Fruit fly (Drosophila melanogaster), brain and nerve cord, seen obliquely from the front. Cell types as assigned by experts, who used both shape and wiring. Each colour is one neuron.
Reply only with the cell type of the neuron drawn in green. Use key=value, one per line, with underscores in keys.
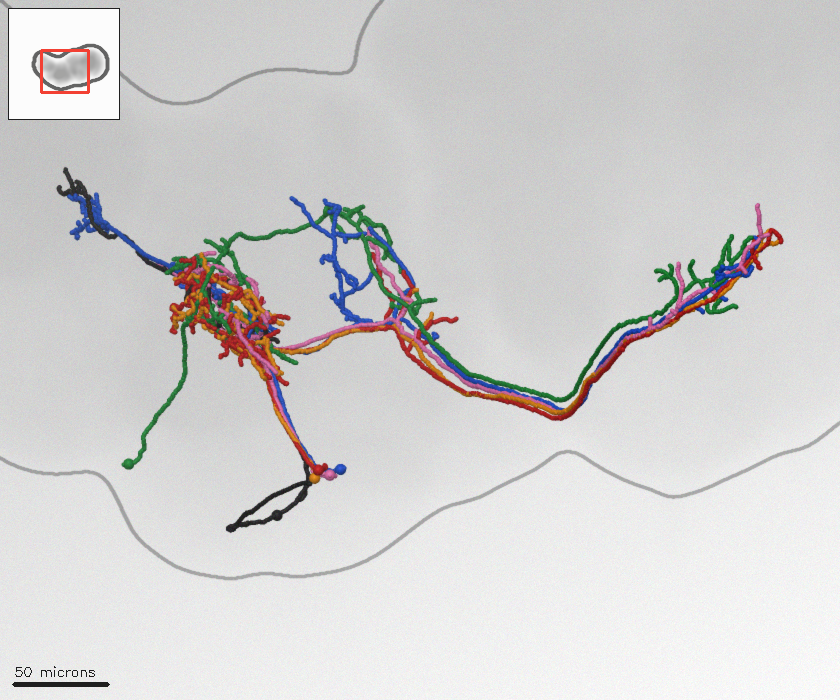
cell_type=AN06A060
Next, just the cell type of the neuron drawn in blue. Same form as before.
cell_type=AN07B091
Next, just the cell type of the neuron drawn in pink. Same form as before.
cell_type=AN07B069_b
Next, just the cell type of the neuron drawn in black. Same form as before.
cell_type=SNpp19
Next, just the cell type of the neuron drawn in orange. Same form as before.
cell_type=AN07B071_c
